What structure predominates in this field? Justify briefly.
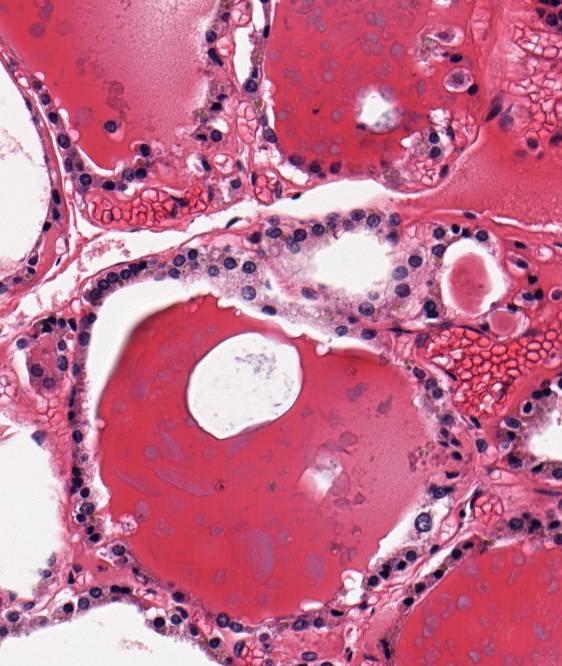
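Thyroid follicle is what fills this field, as I read it. Closely packed rounded follicles make up the field, each lined by a single layer of flat to cuboidal cells with small, round, dark nuclei. The colloid inside stains a dense, deep pink-red.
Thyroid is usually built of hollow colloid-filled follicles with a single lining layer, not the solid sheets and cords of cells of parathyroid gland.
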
